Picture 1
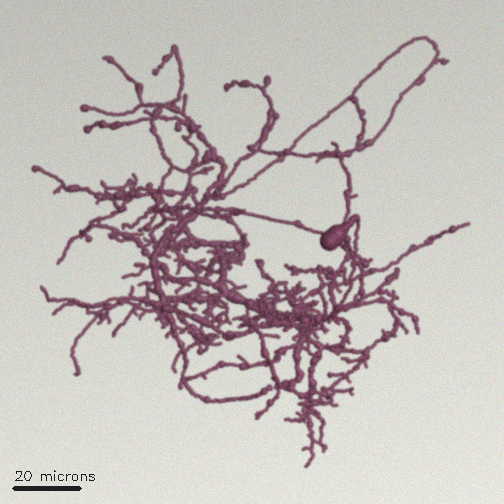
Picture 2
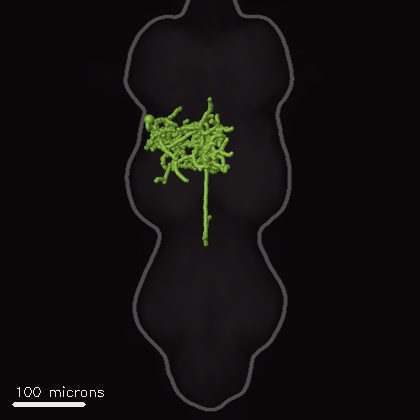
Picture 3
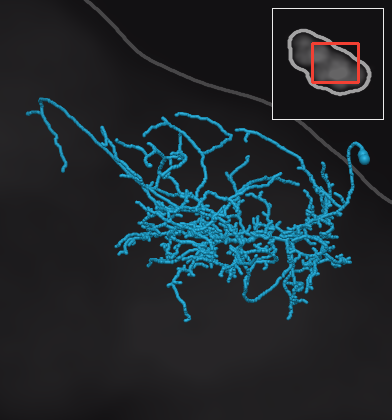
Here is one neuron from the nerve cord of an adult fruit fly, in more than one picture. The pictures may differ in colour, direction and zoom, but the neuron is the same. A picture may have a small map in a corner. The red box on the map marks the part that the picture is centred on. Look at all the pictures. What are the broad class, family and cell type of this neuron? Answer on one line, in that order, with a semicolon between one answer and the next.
nerve-cord intrinsic neuron; hemilineage 17A; IN17A032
